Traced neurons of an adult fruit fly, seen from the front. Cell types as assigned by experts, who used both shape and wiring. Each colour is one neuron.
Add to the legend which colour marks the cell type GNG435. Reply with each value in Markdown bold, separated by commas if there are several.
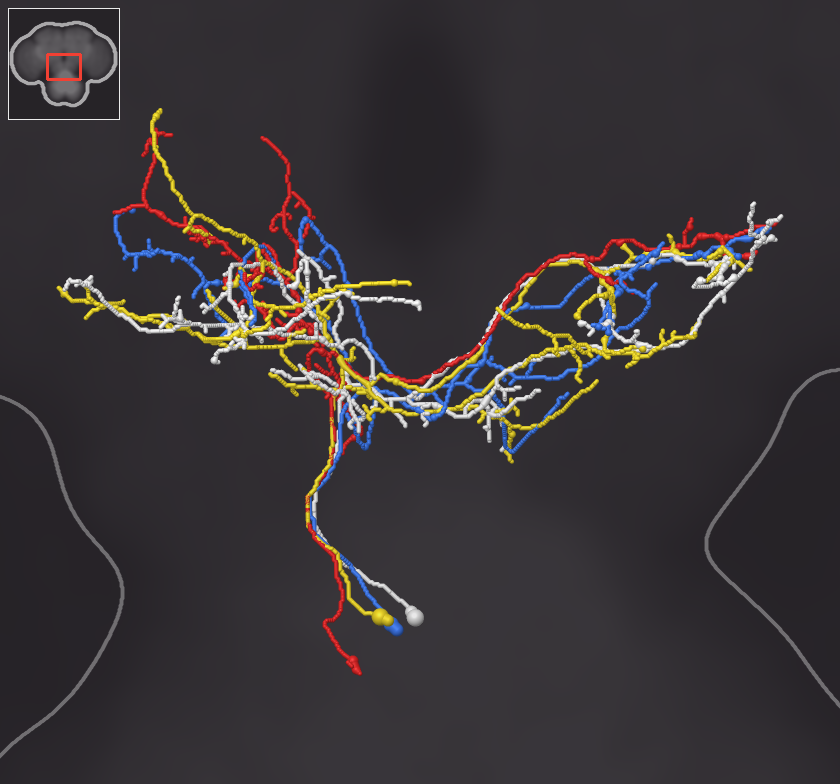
**red**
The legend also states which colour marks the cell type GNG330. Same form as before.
**white**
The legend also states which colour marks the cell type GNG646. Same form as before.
**yellow**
